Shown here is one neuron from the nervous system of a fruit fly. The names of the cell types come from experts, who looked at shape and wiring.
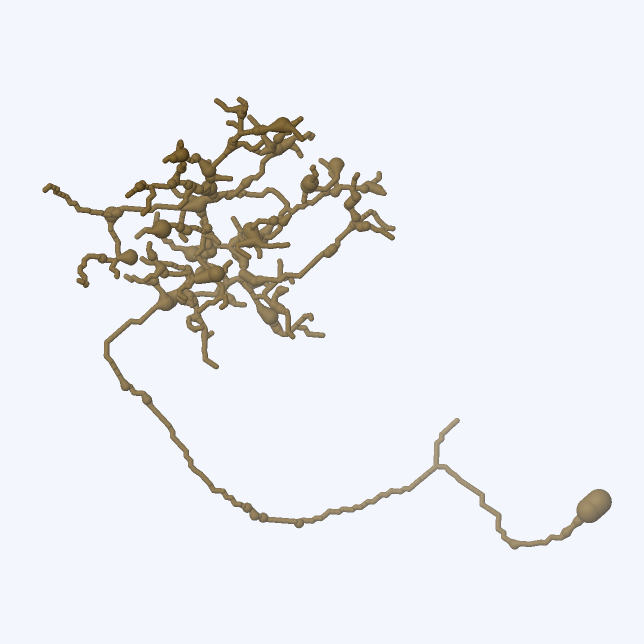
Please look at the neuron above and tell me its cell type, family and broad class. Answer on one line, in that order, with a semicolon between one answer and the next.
Li22; Li; optic-lobe intrinsic neuron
